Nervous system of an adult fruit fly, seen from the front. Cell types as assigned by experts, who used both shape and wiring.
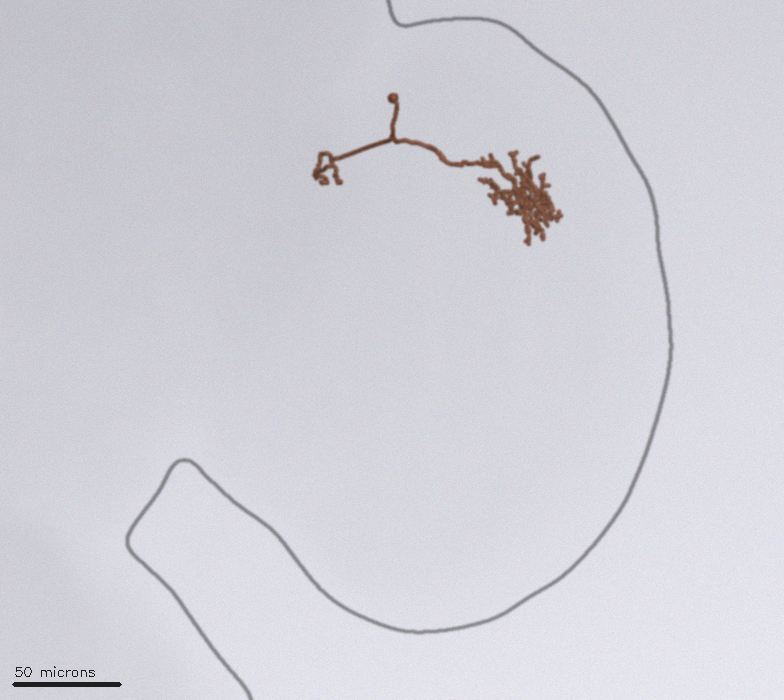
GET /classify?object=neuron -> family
MeLo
